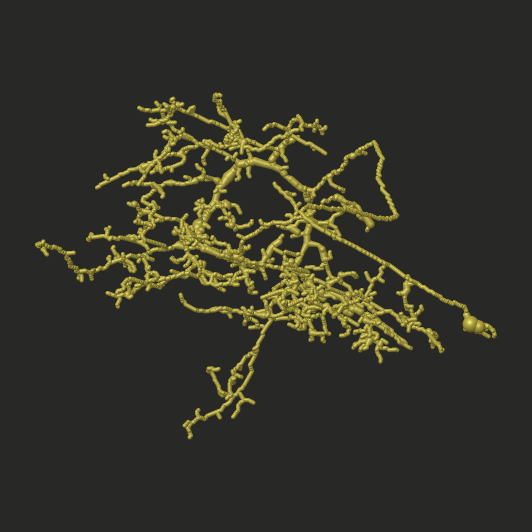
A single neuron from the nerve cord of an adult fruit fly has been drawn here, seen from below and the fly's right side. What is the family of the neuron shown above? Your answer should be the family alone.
hemilineage 02A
